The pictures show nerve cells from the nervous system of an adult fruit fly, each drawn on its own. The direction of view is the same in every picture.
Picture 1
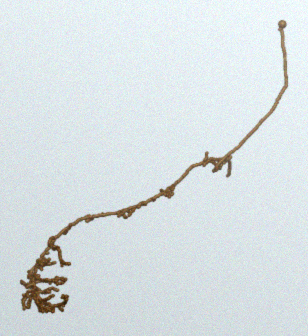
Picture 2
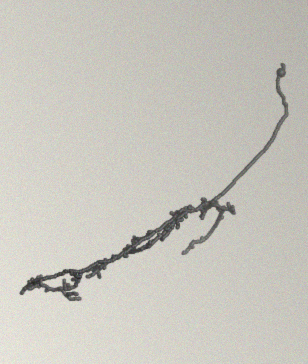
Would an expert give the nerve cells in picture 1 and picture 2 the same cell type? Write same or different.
different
